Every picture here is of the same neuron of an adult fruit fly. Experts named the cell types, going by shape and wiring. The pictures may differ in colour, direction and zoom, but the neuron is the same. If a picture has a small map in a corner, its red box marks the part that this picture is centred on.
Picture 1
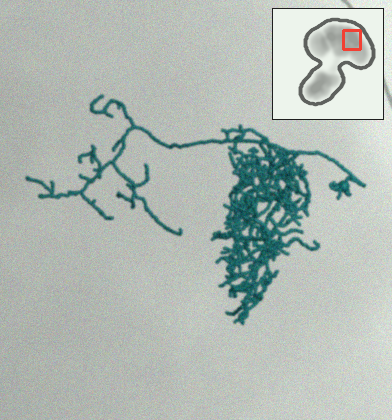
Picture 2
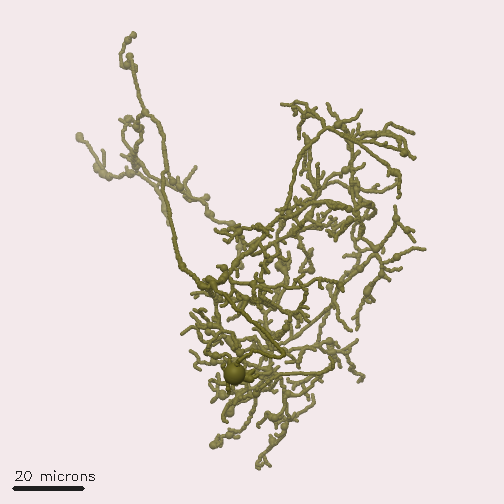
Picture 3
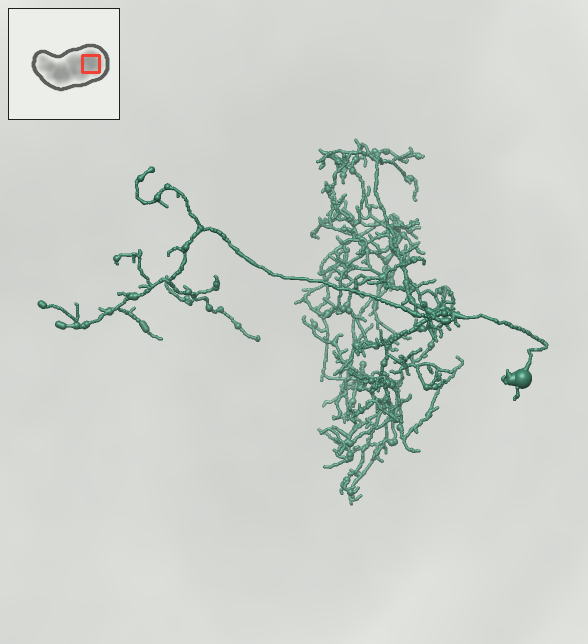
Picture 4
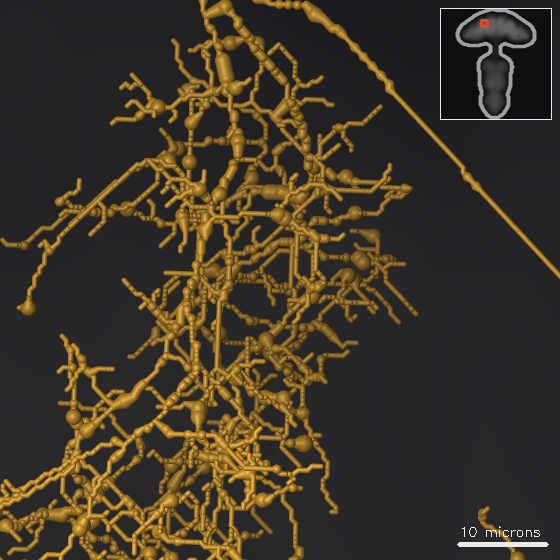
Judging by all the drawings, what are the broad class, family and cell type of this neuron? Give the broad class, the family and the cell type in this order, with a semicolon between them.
central-brain intrinsic neuron; hemilineage VLPa1_medial; aSP10B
